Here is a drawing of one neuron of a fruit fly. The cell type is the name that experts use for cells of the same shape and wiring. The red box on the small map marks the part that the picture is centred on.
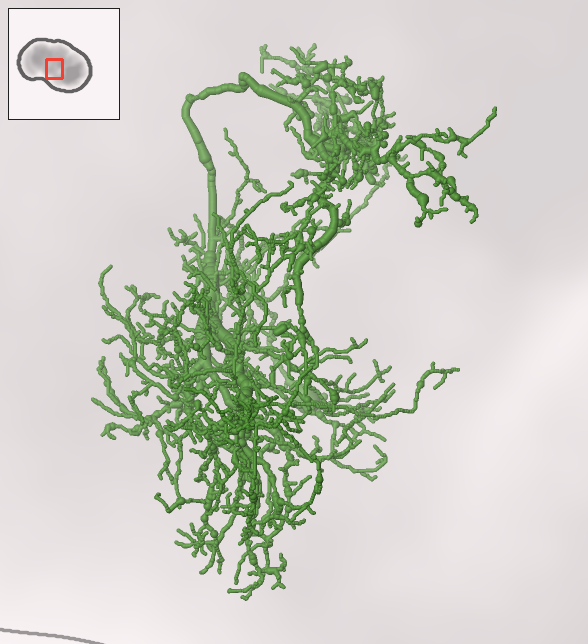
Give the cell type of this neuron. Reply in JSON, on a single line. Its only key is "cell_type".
{"cell_type": "GNG502"}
